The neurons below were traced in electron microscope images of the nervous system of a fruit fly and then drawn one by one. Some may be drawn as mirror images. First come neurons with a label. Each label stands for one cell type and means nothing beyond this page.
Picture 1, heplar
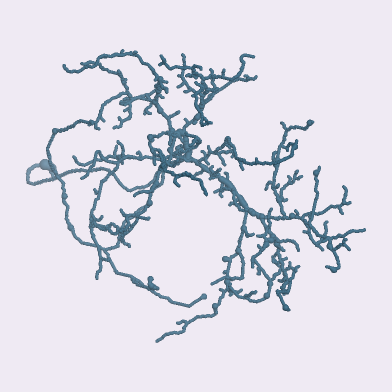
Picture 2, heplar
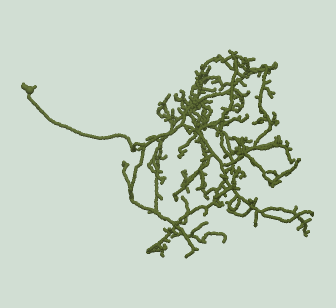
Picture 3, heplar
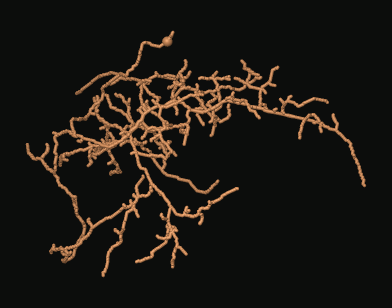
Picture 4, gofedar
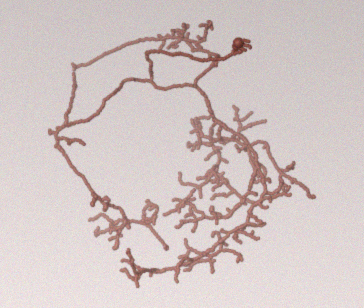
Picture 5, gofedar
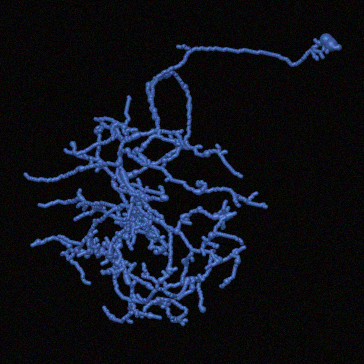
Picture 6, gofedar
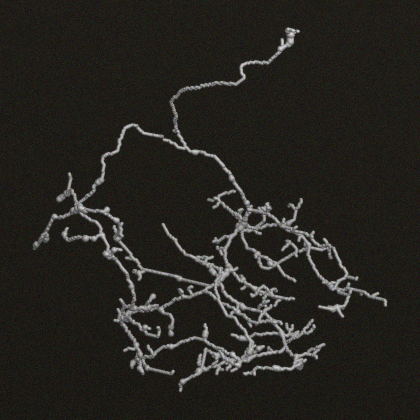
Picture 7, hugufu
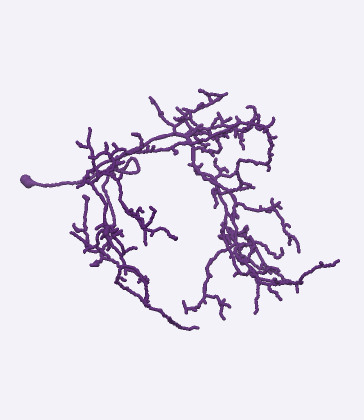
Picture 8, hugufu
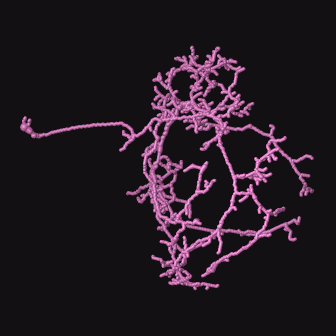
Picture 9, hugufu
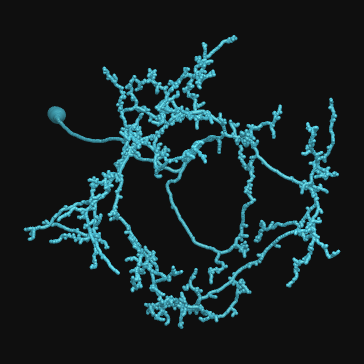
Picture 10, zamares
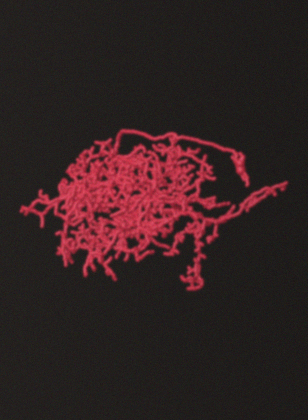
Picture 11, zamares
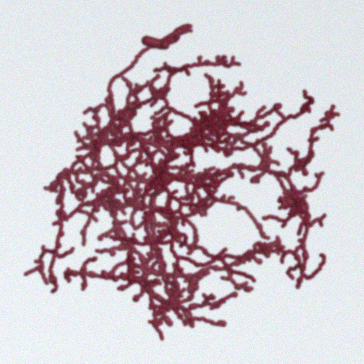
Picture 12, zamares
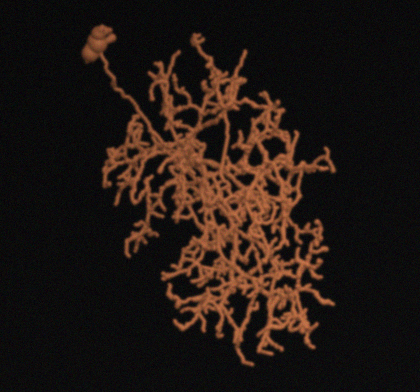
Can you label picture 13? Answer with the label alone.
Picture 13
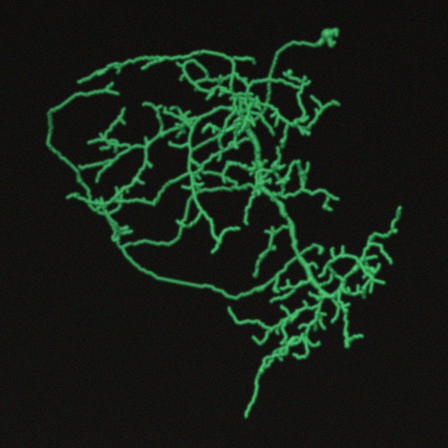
heplar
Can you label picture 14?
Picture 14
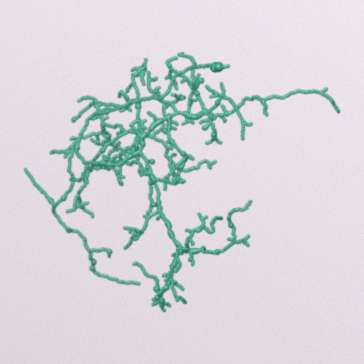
heplar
